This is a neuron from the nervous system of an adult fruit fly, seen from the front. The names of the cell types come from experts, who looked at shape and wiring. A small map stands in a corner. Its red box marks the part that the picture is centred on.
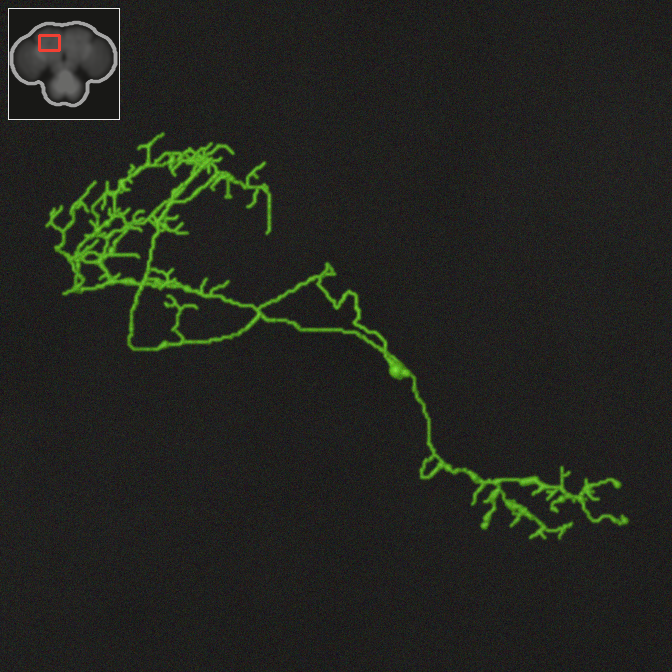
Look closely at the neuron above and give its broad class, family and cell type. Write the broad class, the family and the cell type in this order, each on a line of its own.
central-brain intrinsic neuron
hemilineage AOTUv4_dorsal
AOTU018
